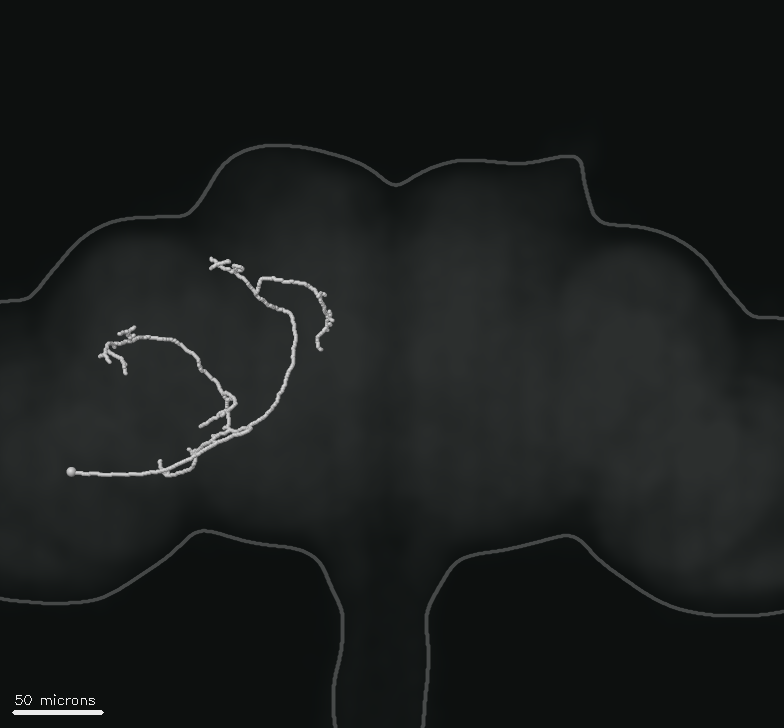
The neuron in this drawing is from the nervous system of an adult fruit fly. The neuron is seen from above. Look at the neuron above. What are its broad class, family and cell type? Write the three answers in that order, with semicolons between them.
central-brain intrinsic neuron; hemilineage DL1_dorsal; SLP246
